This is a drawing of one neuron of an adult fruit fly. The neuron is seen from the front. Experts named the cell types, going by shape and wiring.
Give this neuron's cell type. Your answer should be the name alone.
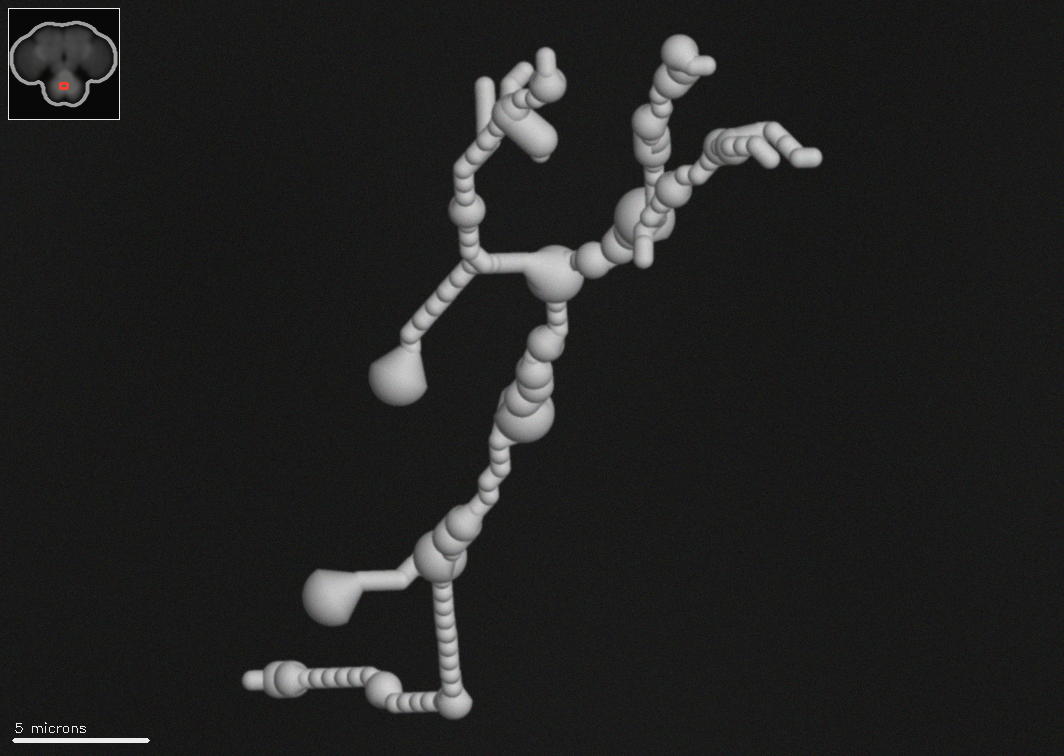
SNta27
